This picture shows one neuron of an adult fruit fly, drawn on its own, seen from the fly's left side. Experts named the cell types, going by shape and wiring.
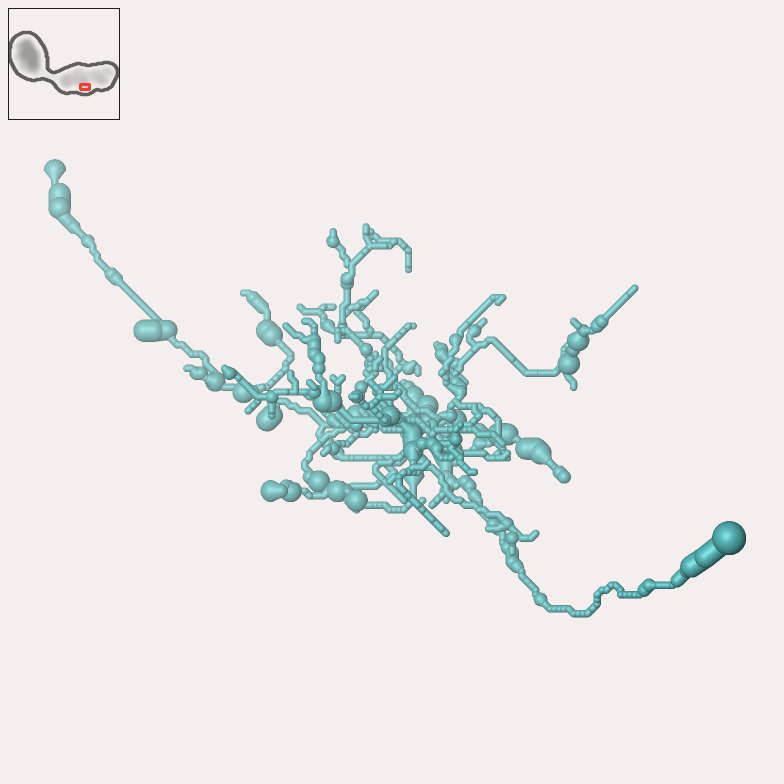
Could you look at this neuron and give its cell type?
IN01B074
